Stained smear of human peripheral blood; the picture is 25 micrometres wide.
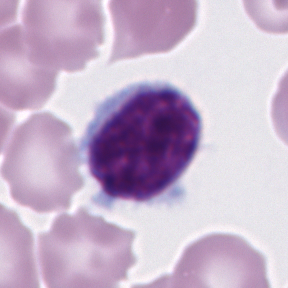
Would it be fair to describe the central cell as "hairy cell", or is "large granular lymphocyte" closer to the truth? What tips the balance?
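This is a hairy cell. Its nucleus, oval in outline, fills almost the whole cell, so the pale blue cytoplasm forms only a thin rim, most visible along the left and lower edges. Fine, irregular, ragged projections fringe the lower-left border of the cell.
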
